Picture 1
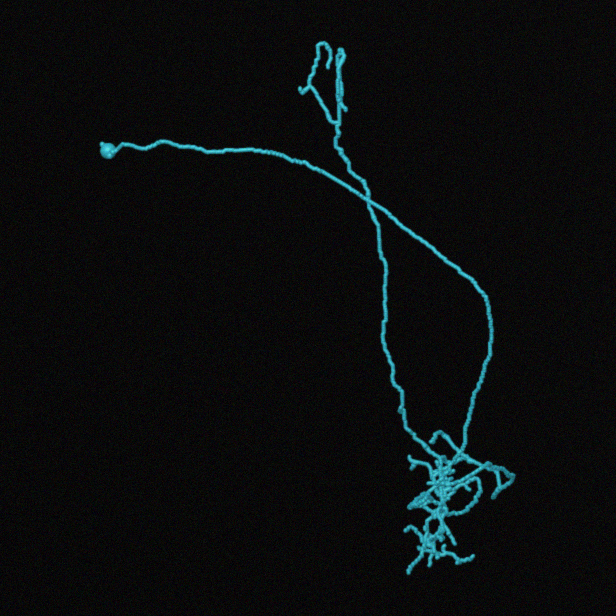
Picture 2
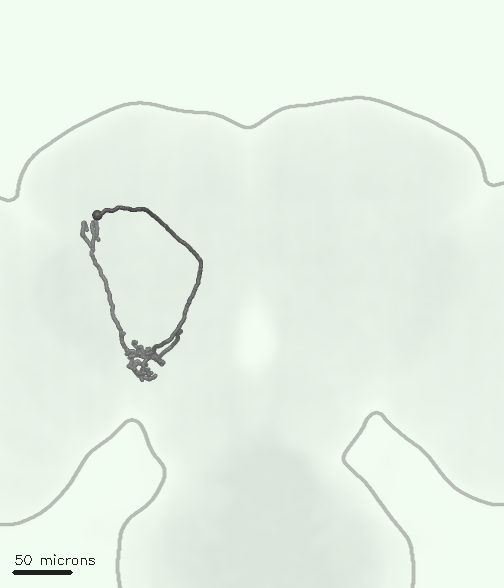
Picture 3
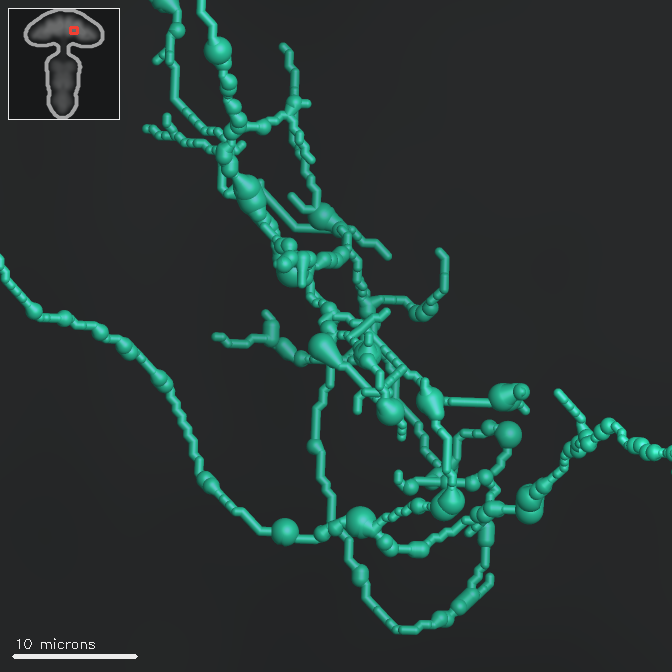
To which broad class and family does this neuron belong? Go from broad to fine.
central-brain intrinsic neuron; hemilineage WEDd1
